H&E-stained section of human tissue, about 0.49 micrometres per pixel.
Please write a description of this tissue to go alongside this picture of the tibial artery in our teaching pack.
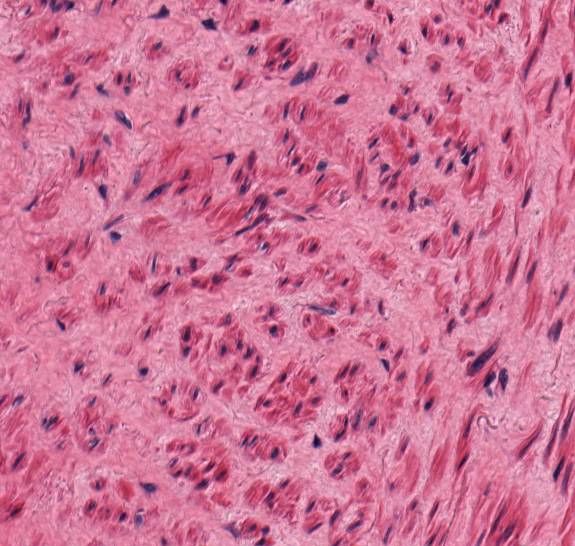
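First, across most of the field, small bundles of smooth muscle cells, cut in cross and oblique section, lie scattered in pale pink stroma. Second, along the right edge the cells are cut lengthwise as long parallel strands. Third, the nuclei are dark purple and elongated, blunt-ended where cut lengthwise. Last, cytoplasm stains deeper pink than stroma.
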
